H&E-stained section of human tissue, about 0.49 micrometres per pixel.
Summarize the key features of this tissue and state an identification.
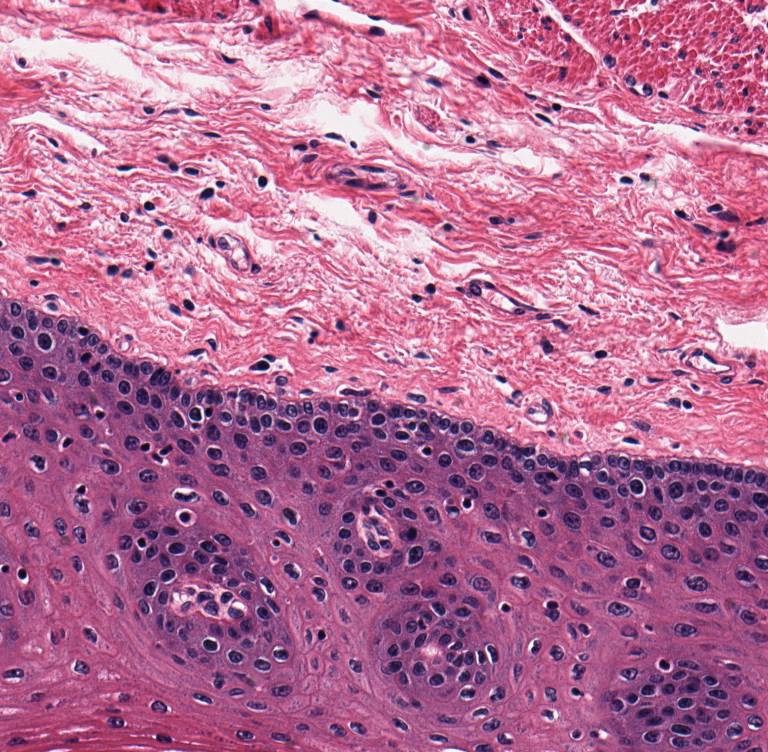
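Stratified squamous epithelium fills the lower half of the field, with connective tissue above it. Within this epithelium lie several rounded profiles of basal-type cells arranged around small central vessels. At the bottom left edge, the epithelial cells become flattened, with more eosinophilic cytoplasm. Bundles of red muscle fibres, cut in cross section, occupy the top right corner. The tissue is mucosa of the esophagus.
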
